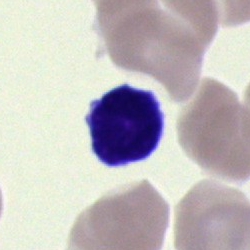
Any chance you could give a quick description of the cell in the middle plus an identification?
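Outline roughly round, edge slightly uneven and knobbly. Small bump projecting from left edge. Chromatin dense, very dark blue-purple throughout. No granules visible. Identified as lymphocyte.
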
